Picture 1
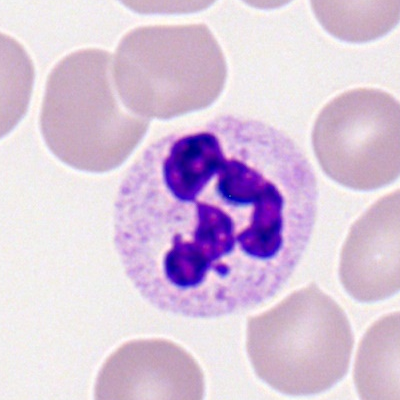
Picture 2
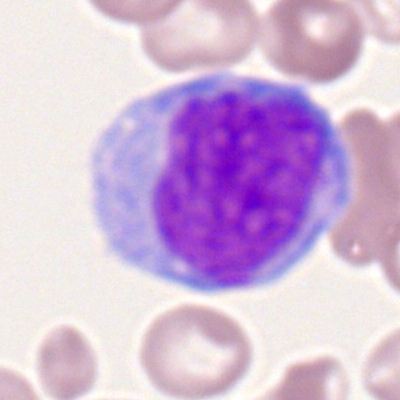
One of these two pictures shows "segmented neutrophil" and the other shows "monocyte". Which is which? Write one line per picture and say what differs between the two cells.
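In picture 1 we see a segmented neutrophil: Fine, small lilac granules are scattered evenly through the cytoplasm.
In picture 2 we see a monocyte: No distinct granules are seen in the cytoplasm.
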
